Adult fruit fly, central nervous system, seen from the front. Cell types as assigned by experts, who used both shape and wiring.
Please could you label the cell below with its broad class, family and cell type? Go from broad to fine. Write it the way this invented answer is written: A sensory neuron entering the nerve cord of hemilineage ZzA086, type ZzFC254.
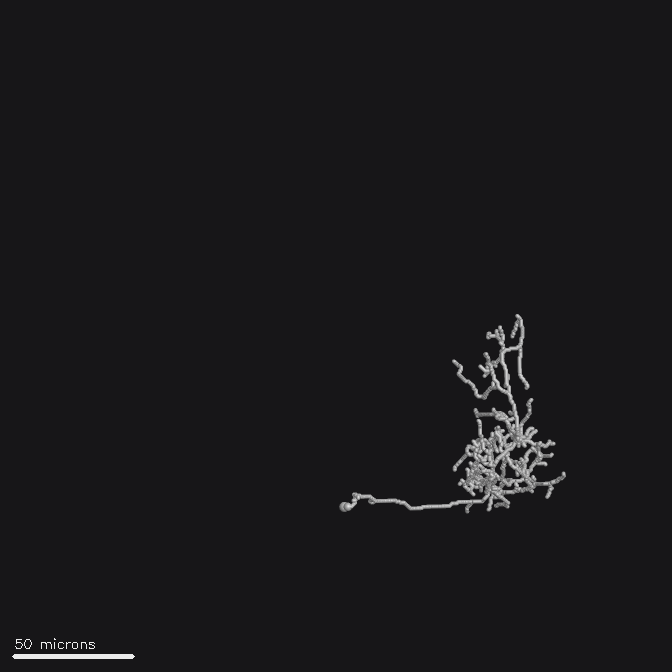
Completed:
A nerve-cord intrinsic neuron of hemilineage 14A, type IN14A043.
